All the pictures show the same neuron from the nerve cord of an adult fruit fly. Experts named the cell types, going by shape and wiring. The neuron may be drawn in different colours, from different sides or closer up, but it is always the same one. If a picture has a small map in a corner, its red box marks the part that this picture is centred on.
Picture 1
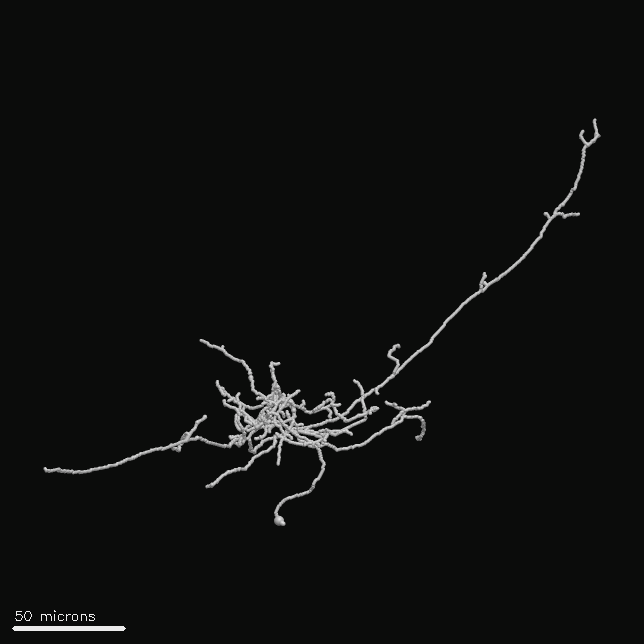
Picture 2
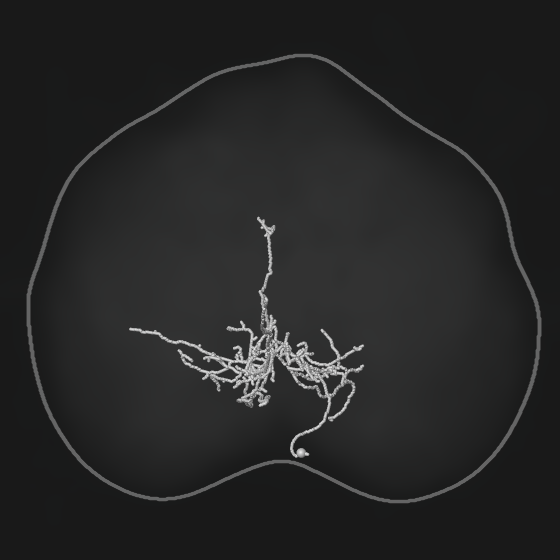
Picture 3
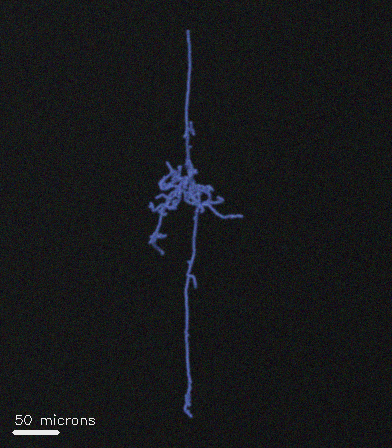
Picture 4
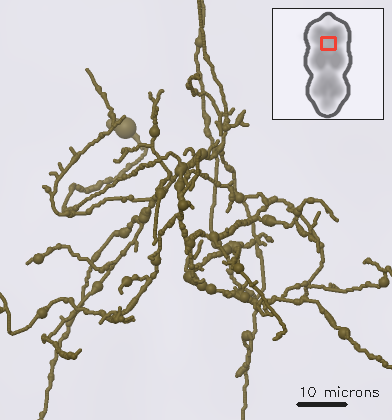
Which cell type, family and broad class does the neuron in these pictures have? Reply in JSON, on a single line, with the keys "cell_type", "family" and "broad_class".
{"cell_type": "AN05B078", "family": "hemilineage 05B", "broad_class": "ascending neuron"}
